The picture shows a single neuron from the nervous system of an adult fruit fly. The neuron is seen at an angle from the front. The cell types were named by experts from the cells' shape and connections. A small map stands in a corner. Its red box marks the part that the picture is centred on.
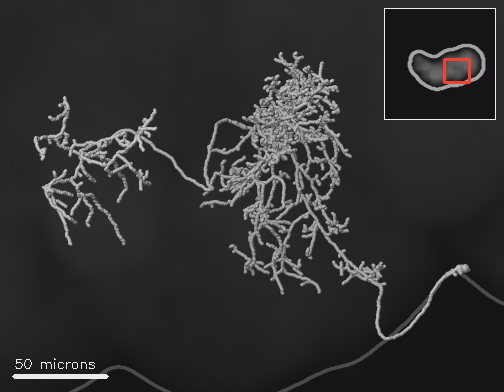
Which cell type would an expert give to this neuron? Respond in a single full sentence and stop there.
The neuron belongs to cell type GNG556.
